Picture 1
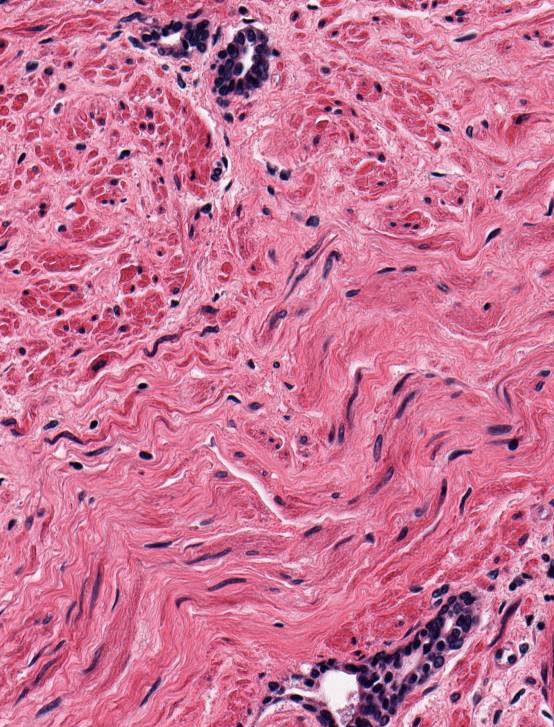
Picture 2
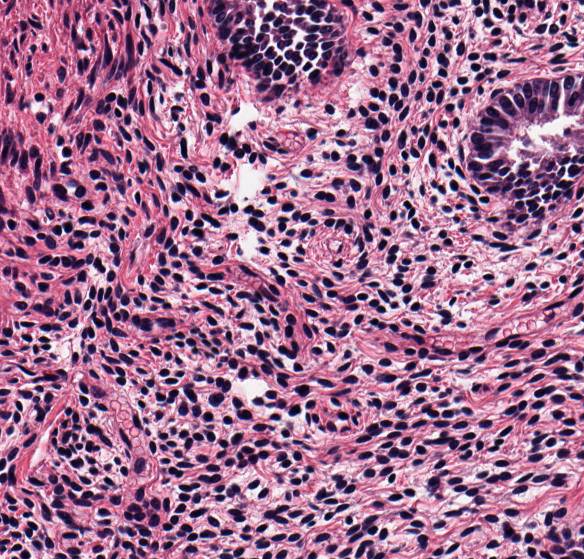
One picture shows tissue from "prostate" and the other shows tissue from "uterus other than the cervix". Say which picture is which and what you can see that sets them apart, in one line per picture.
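Picture 1: prostate. Most of the field is pink collagenous stroma with sparse scattered nuclei.
Picture 2: uterus other than the cervix. Densely cellular stroma fills most of the field, with glands present only along the top edge.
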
